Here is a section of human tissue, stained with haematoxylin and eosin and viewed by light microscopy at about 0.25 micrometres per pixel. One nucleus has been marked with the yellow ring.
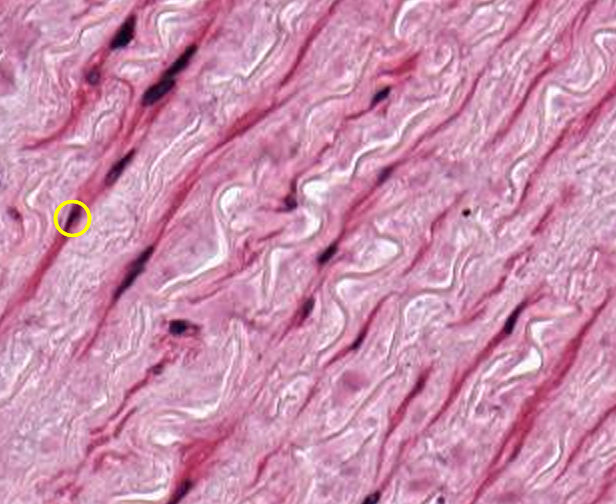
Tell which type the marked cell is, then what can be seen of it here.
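Smooth muscle cell. The nucleus is narrow and elongated, with its long axis running along the diagonal of the strip it sits in. The nucleus stains dark and fairly evenly, much like the other slender nuclei lying in the neighbouring strips. The nucleus sits inside a long band of deep pink cytoplasm that is more strongly coloured than the pale, wavy material on either side.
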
